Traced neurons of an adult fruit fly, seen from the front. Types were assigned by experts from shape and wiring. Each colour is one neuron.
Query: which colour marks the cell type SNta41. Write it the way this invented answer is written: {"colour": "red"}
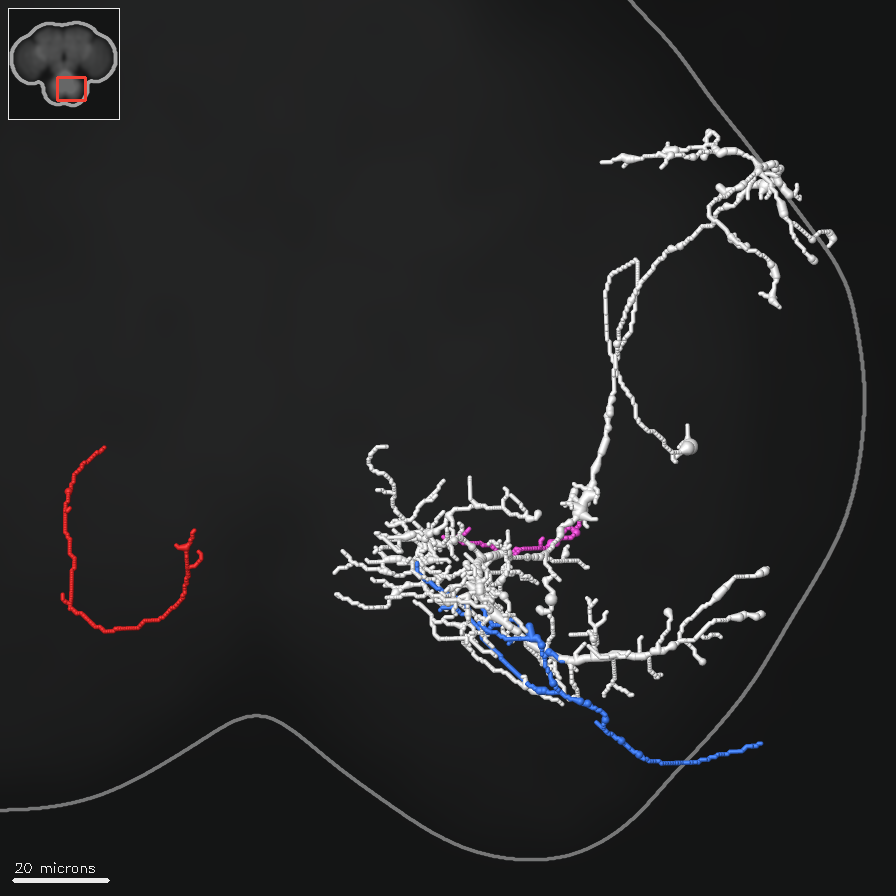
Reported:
{"colour": "blue"}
